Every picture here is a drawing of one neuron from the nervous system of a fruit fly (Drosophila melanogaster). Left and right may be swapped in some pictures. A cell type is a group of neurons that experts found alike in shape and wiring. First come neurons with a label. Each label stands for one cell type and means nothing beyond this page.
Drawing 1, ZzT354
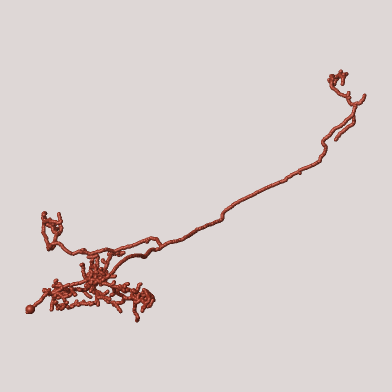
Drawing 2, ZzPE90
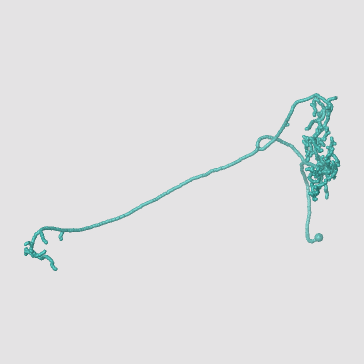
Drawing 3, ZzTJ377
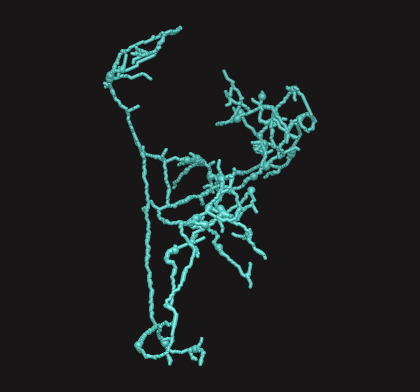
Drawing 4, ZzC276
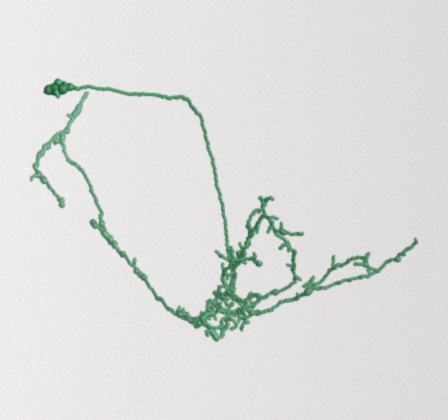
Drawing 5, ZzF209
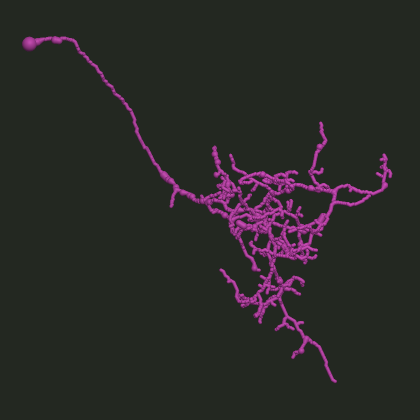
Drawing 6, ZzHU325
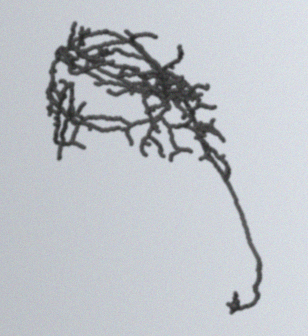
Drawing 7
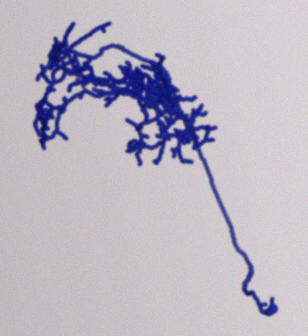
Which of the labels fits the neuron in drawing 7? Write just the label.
ZzHU325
